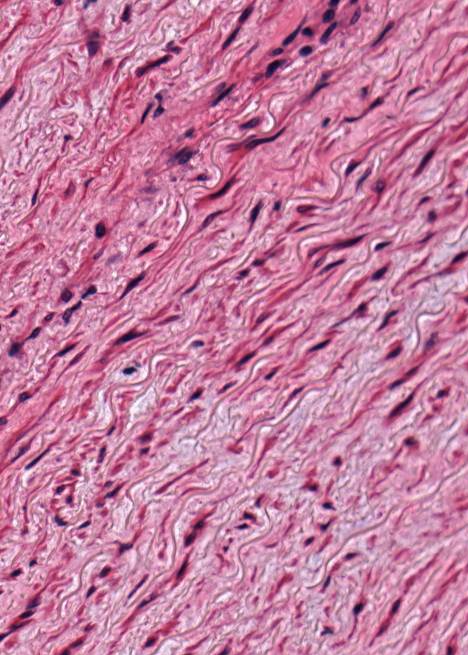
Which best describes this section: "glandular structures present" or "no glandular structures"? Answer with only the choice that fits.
No glandular structures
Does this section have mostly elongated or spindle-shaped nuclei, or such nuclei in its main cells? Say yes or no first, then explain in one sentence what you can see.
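Yes. The cells are spindle-shaped, with elongated dark nuclei lying parallel to the fibres.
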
